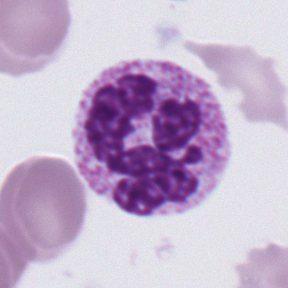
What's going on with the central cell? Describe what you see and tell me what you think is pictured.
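The nucleus is divided into many separate lobes arranged in a loose ring. No nucleoli are visible within it. Fine pinkish-violet granules lie densely scattered through the cytoplasm, which contains no vacuoles. The cell is a segmented neutrophil.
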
